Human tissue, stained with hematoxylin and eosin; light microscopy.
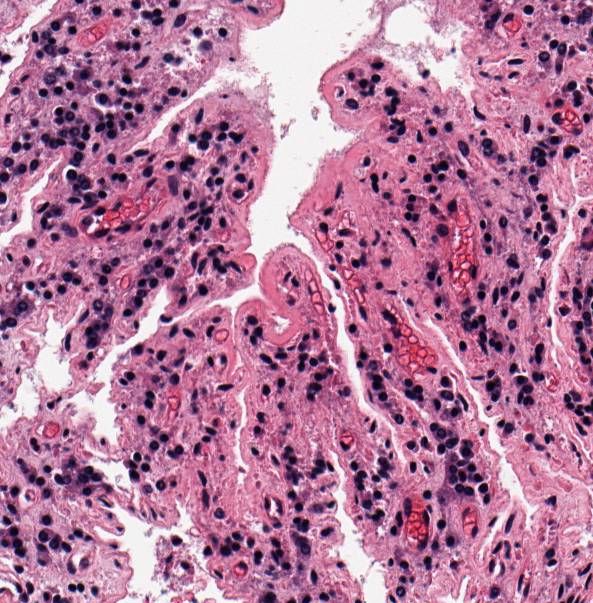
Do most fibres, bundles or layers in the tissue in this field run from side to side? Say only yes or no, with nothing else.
No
